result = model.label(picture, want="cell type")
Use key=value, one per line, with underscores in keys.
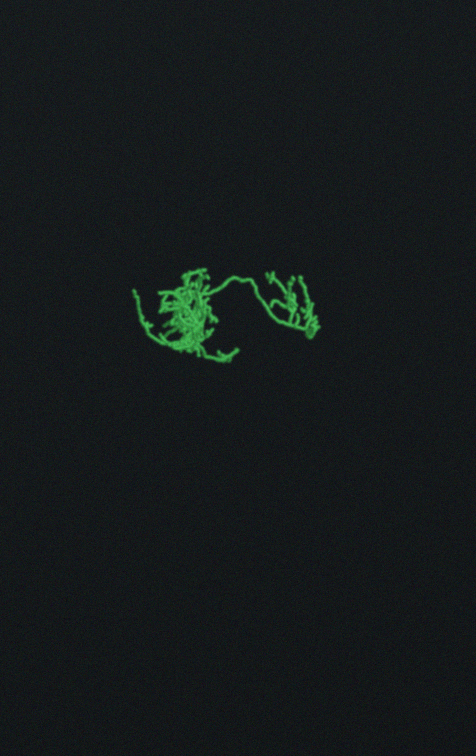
cell_type=IN06A021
